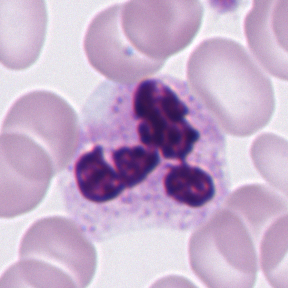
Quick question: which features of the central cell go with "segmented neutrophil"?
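Goes with segmented neutrophil: cytoplasm plentiful and pale pinkish-lilac.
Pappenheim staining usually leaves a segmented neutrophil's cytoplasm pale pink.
Nucleus split into at least four separate lobes.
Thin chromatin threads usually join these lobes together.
Chromatin dark purple, densely clumped; no nucleoli visible.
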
